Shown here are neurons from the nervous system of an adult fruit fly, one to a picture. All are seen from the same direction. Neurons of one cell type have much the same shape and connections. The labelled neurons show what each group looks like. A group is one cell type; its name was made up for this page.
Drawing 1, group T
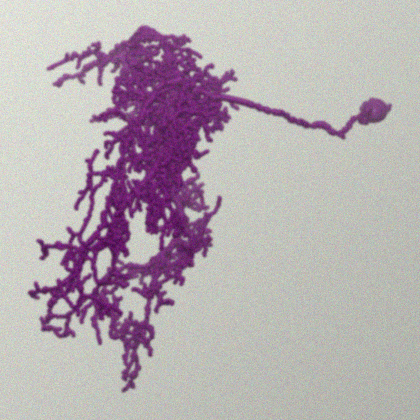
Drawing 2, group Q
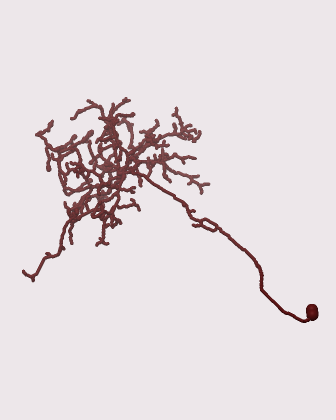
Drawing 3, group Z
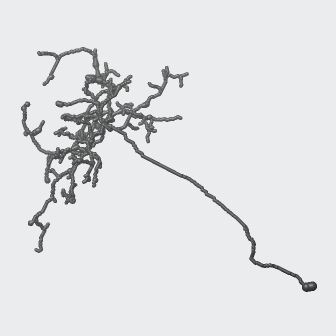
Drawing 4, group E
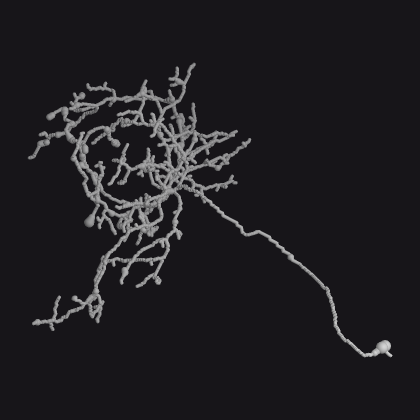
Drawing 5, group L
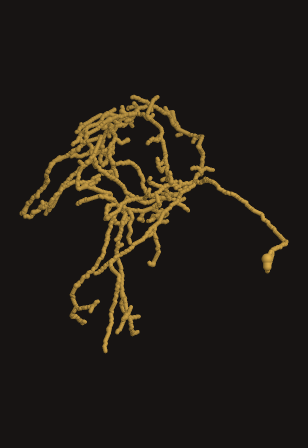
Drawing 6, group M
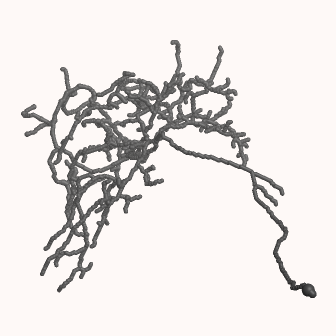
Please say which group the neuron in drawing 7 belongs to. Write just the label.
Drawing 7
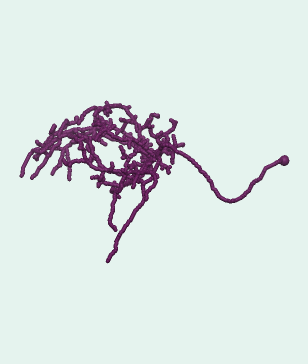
group E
